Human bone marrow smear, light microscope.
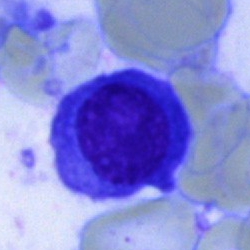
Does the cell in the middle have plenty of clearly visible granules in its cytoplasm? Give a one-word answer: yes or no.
No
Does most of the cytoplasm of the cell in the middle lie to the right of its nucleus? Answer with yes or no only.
No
